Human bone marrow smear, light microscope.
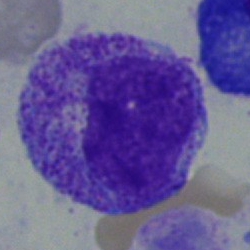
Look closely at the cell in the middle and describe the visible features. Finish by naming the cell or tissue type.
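Off-centre, over toward the right, sits the nucleus. The cytoplasm is abundant, most of it to the left of the nucleus, and it's crowded with coarse purple granules. Just left of the nucleus there's a paler zone, only lightly granular. That's a myelocyte.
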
